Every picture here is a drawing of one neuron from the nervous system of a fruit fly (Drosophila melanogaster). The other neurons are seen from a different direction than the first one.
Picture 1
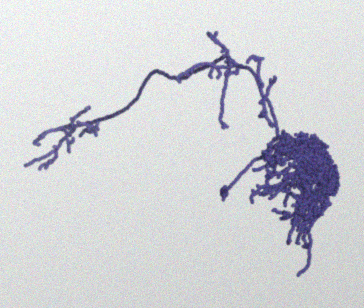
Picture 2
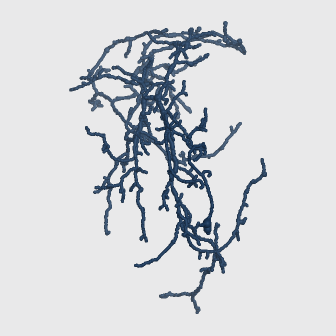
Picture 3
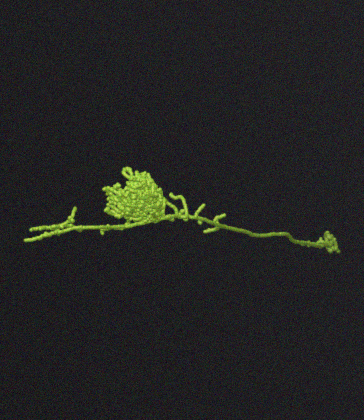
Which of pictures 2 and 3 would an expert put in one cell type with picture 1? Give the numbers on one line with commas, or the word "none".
3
